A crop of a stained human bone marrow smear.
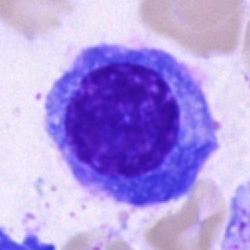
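Plasma cell, the one in the middle here. Notice the outline is irregular, with small blunt bulges rather than a smooth curve. The chromatin is dark purple with scattered small paler spots, so it looks stippled. Cytoplasm's deep blue, no granules visible.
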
